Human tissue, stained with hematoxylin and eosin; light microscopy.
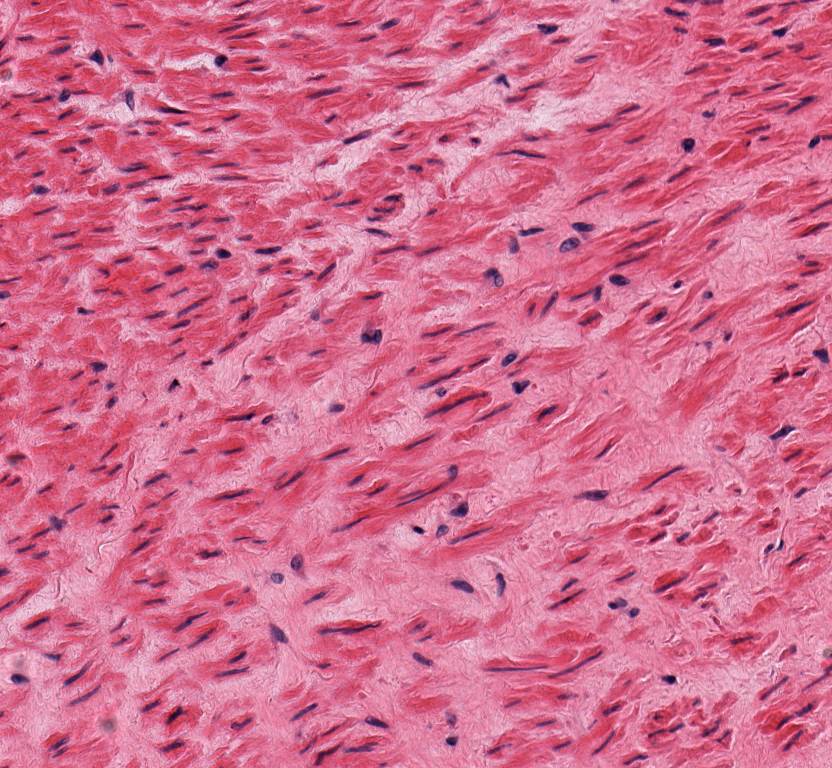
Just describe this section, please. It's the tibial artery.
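Spindle cells, everywhere I look: they fill the whole field, gathered into bundles running diagonally from lower left to upper right. Their cytoplasm is bright red, eosinophilic. And the nuclei are slender, elongated and dark purple, each lying along its cell's long axis. Between these red bundles there is something paler, a pink, finely fibrillary collagen.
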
